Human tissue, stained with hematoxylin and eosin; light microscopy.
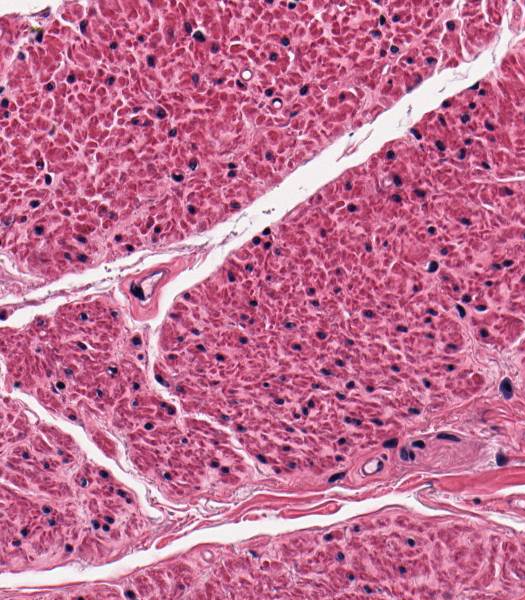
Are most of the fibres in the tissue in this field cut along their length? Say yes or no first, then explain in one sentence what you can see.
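No. The field is filled by densely packed eosinophilic muscle fibres cut mostly in cross section and grouped into bundles.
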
